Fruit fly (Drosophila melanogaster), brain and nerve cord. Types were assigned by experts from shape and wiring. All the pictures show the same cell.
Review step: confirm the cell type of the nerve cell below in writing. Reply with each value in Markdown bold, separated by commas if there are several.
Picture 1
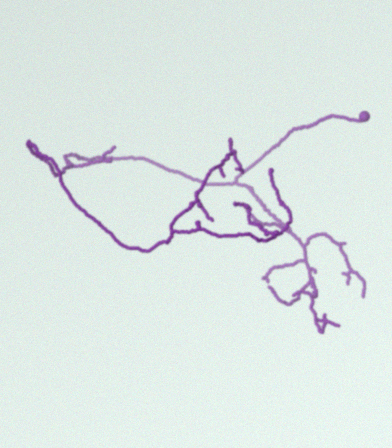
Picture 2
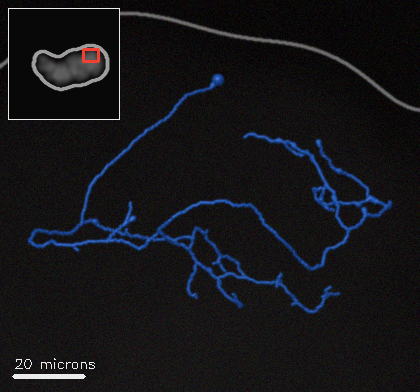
**LHPV5c3**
